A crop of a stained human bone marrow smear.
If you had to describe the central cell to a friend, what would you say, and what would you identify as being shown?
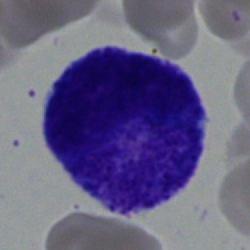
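Deep blue-purple staining extends throughout the cell. In its lower right part lies a paler patch with a finely mottled texture. Vacuoles are absent, and the cell edge bears no distinct projections. The cell is a promyelocyte.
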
